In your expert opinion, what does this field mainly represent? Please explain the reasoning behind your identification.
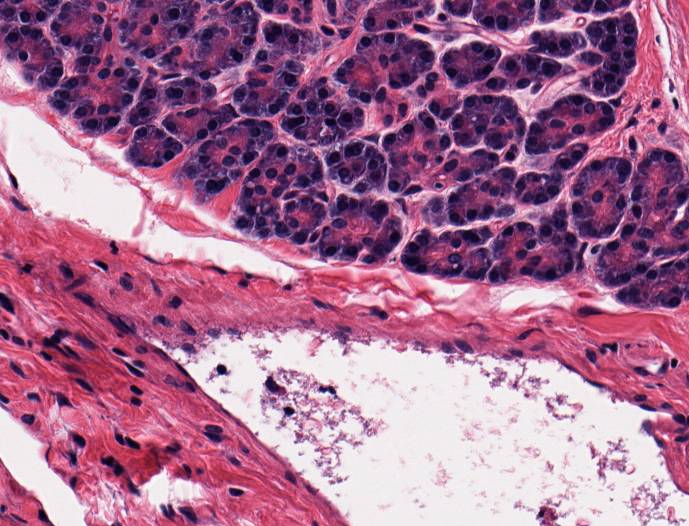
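Exocrine pancreas. Acinar cells two-toned: purple basal cytoplasm, pinker granular cytoplasm toward the acinar centre.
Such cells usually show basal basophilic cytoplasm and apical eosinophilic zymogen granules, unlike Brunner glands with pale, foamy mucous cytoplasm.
Nuclei round, dark, basally placed.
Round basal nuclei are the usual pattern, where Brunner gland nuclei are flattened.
Thin pale fibrous septa divide the acini into small clusters. No fat cells among the acini.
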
